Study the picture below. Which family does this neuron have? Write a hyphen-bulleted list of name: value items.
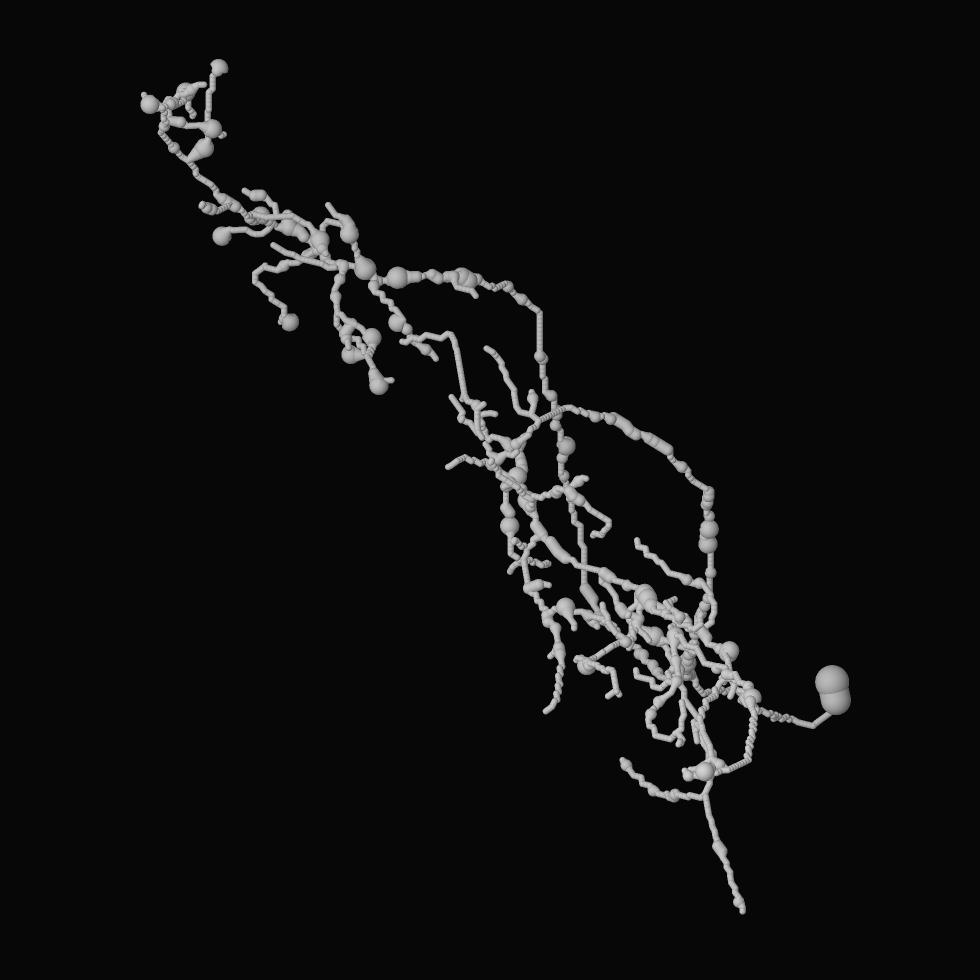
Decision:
- family: hemilineage VPNp&v1_ventral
